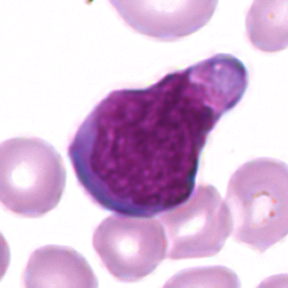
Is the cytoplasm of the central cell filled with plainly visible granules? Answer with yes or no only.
No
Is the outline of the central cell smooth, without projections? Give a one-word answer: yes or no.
No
